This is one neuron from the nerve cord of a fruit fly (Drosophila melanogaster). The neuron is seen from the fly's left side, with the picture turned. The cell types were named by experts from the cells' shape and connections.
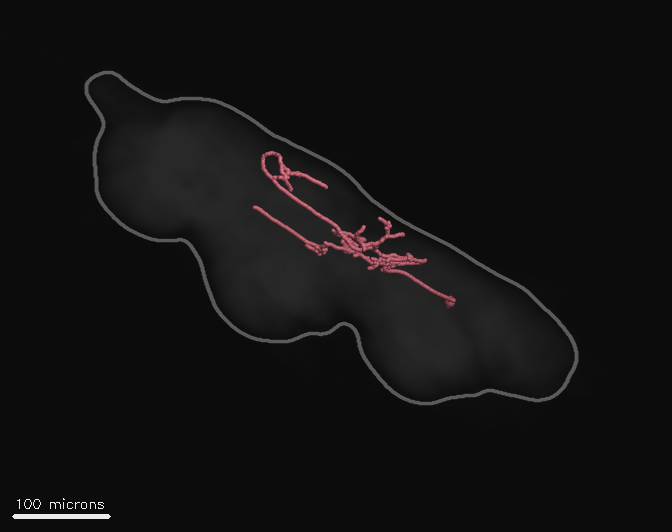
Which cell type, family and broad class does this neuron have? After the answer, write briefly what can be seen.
Its cell type is IN06A072. Its family is hemilineage 06A. This is a nerve-cord intrinsic neuron. By the scale bar it is about 200 microns wide in this view. As drawn here it is wider than it is tall.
